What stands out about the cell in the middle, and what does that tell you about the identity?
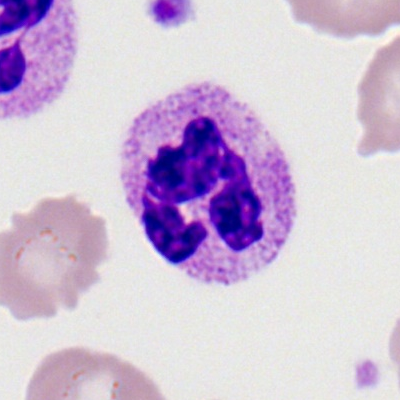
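Starting with the outline, the cell is smooth and slightly oval. Next, the chromatin is dark purple and coarsely clumped, with no nucleoli visible in the nucleus. The cytoplasm holds fine pinkish-purple granules spread evenly throughout. The cell is a segmented neutrophil.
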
